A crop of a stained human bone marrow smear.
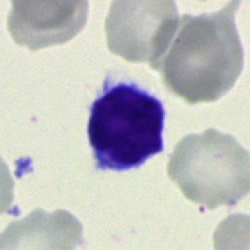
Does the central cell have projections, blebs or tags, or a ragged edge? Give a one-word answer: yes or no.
Yes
